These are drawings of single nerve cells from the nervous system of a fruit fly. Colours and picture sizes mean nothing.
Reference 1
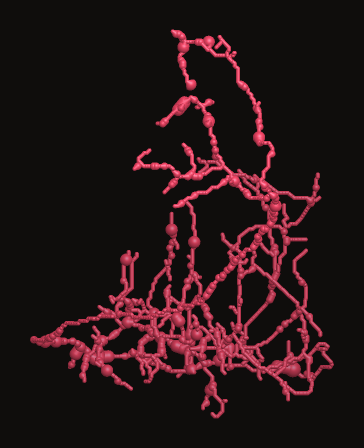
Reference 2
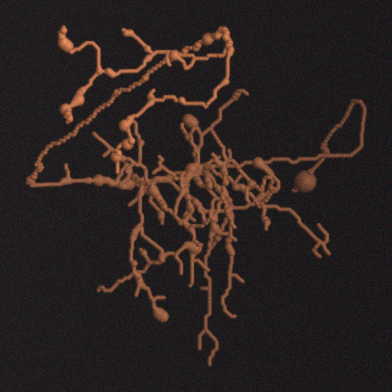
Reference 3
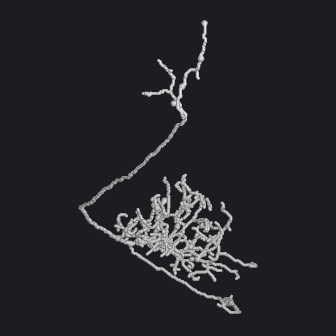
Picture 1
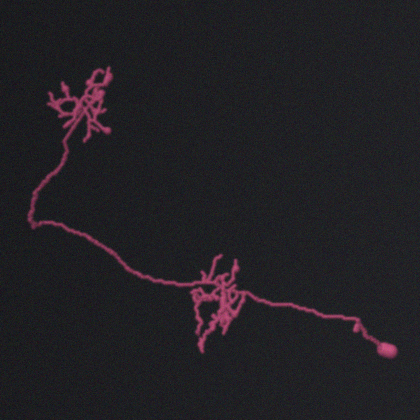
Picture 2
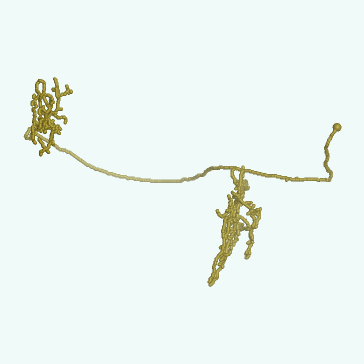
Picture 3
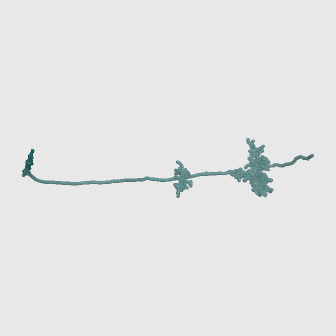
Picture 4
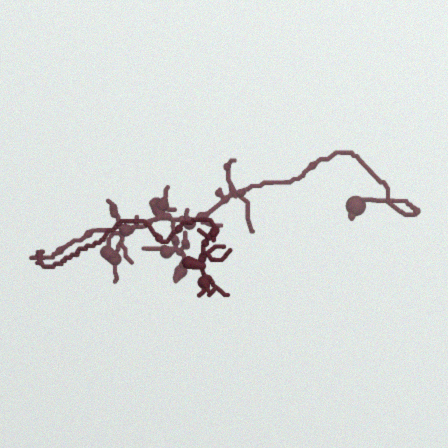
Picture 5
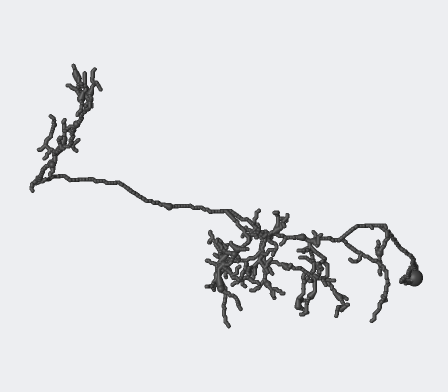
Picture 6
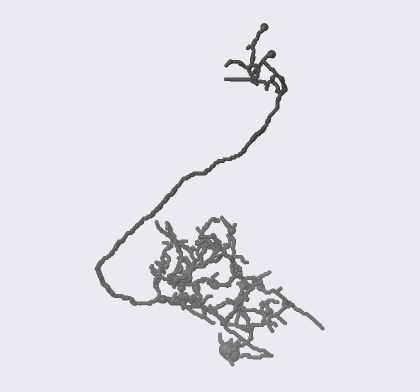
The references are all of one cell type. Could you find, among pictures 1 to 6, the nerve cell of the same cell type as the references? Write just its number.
6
